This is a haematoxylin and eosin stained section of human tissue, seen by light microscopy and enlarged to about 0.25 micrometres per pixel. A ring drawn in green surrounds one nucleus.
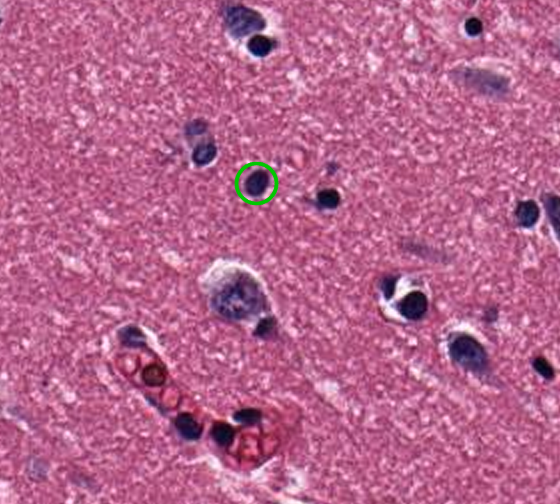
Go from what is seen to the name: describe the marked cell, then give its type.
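The nucleus is round to slightly oval, with a smooth, sharp outline. The nucleus is dark and fairly evenly stained throughout; it is about as large as the other small dark nuclei nearby and much smaller than the large pale nucleus below and to the left. No pink cytoplasm can be made out around the nucleus; only a thin clear rim separates it from the surrounding pink background. It lies on its own in the fine-grained pink background, not touching a vessel or another cell, among a loose scatter of similar small dark nuclei. Type of cell: oligodendrocyte.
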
